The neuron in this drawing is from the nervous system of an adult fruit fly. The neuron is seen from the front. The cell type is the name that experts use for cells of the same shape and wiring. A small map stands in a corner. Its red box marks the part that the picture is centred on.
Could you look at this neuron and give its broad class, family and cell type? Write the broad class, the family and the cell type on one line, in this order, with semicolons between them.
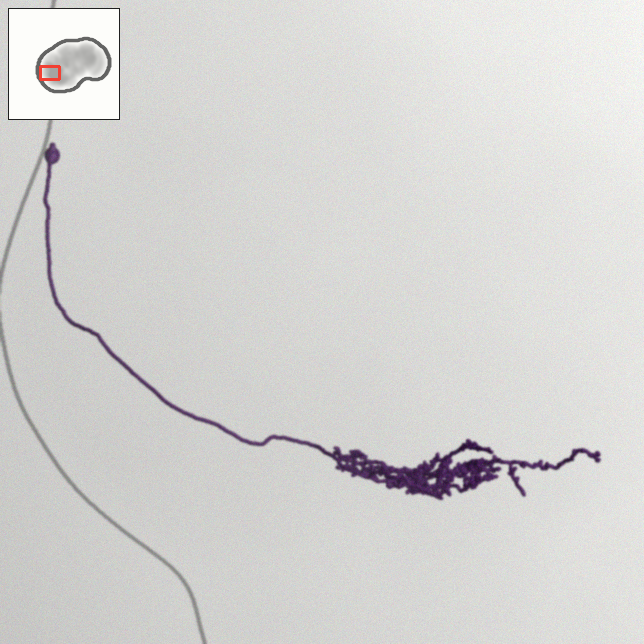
nerve-cord intrinsic neuron; hemilineage 09A; IN09A093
